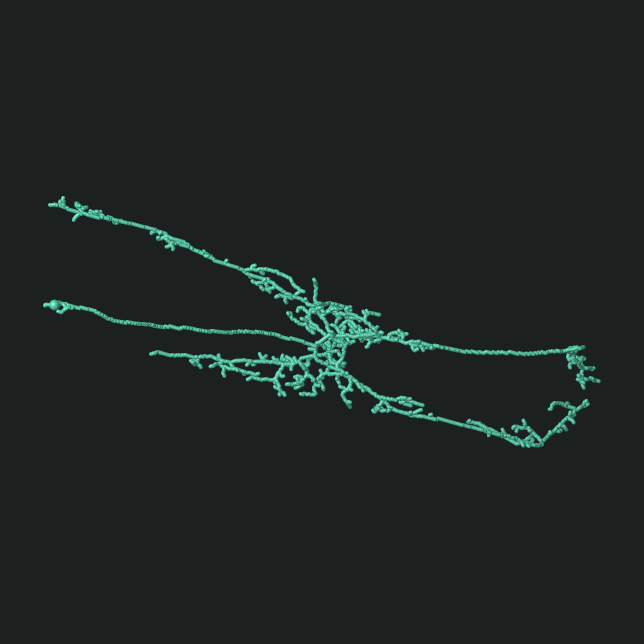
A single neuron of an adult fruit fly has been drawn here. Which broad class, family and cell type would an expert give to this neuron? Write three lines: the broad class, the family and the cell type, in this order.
nerve-cord intrinsic neuron
hemilineage 00A
IN00A026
